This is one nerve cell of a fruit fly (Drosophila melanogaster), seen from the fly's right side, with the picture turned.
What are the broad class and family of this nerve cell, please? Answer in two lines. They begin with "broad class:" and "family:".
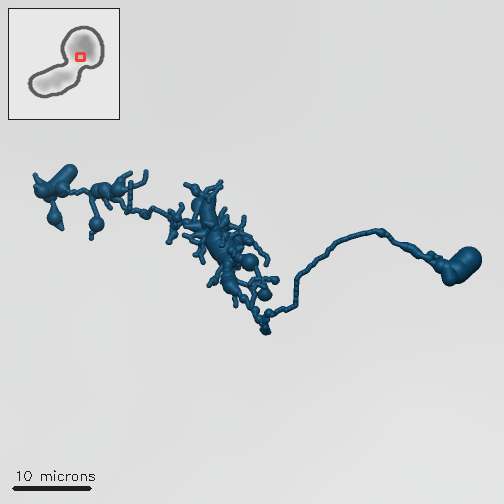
broad class: optic-lobe intrinsic neuron
family: Mi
